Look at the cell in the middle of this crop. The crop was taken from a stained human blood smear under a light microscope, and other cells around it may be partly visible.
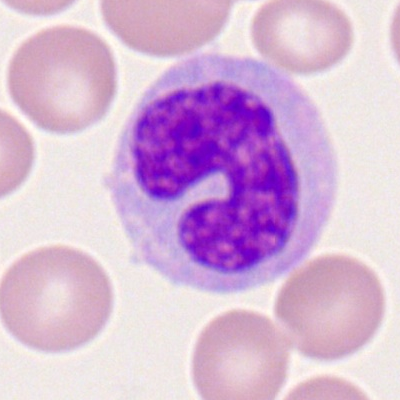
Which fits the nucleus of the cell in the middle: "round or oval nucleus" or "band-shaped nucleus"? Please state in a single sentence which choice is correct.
The nucleus of the cell is curved into a band that has no separate lobes.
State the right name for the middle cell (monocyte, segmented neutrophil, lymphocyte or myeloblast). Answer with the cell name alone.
monocyte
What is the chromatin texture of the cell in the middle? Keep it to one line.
One feature to record is coarsely clumped chromatin.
